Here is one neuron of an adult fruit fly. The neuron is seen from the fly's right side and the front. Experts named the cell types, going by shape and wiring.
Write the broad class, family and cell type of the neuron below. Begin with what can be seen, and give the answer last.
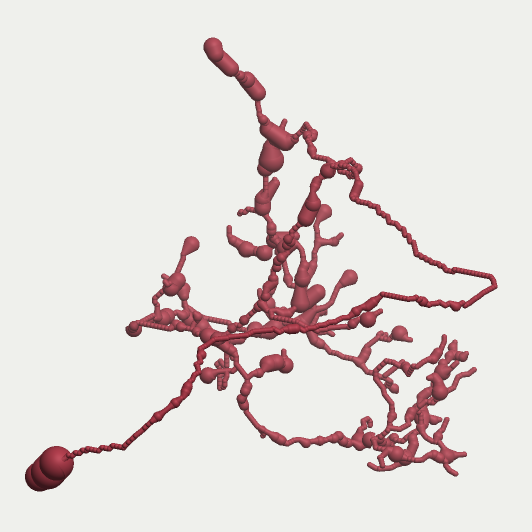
Dozens of branch ends can be seen. As drawn here it is about as wide as it is tall. It is a nerve-cord intrinsic neuron. The family is hemilineage 14A. The cell type is IN14A078.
